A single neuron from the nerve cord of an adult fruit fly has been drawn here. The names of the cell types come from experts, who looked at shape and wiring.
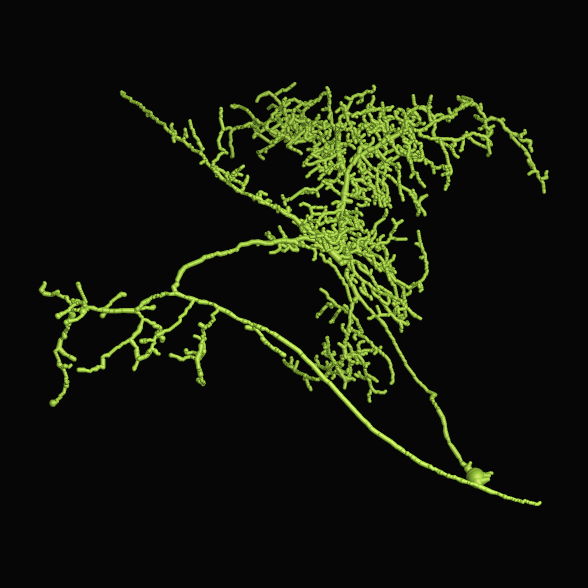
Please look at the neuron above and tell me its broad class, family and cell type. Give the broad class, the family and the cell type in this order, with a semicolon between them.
ascending neuron; hemilineage 07B; AN07B017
